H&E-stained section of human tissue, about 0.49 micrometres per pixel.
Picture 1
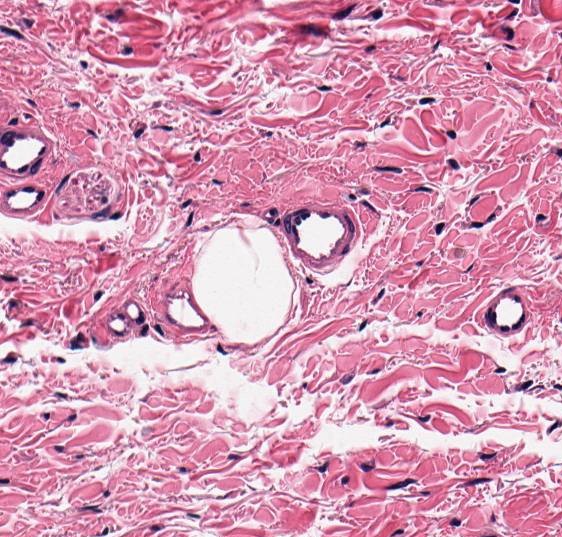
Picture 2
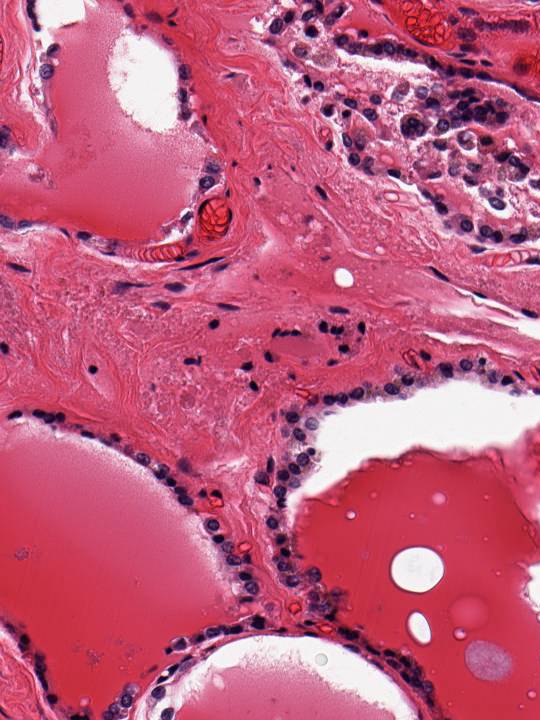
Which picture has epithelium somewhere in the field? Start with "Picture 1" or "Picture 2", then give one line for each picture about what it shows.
Picture 2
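Picture 1: No fat cells or epithelium are present anywhere in the field.
Picture 2: Each follicle is lined by a single layer of flattened to low cuboidal cells with small dark round nuclei.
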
